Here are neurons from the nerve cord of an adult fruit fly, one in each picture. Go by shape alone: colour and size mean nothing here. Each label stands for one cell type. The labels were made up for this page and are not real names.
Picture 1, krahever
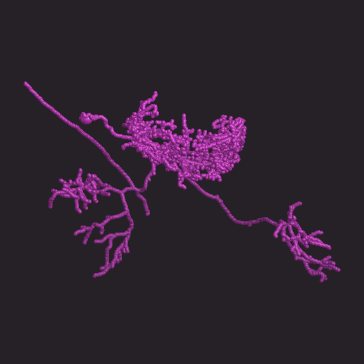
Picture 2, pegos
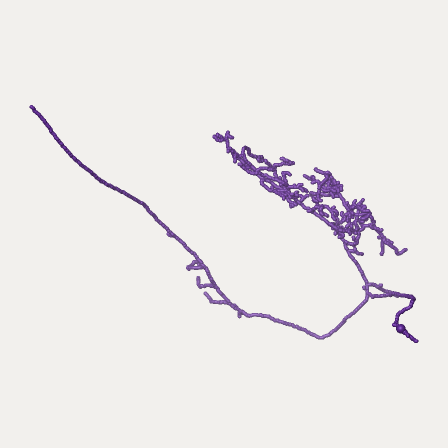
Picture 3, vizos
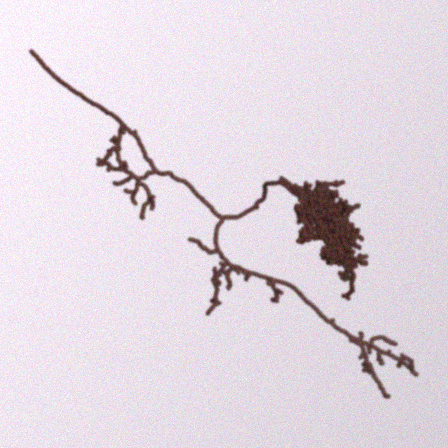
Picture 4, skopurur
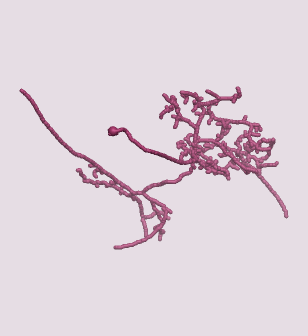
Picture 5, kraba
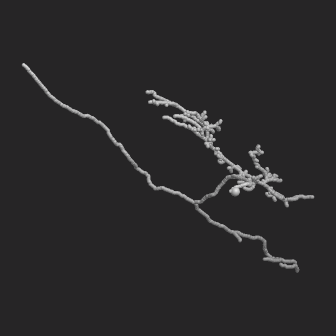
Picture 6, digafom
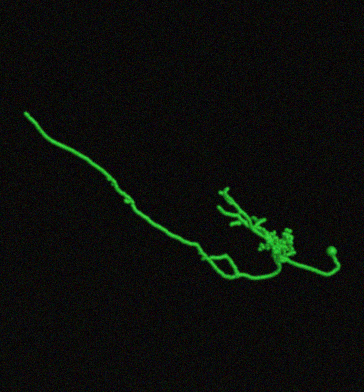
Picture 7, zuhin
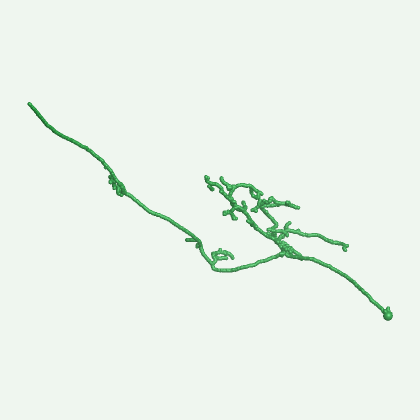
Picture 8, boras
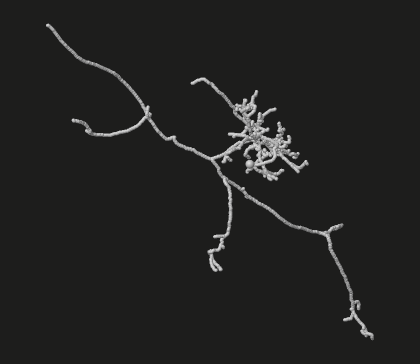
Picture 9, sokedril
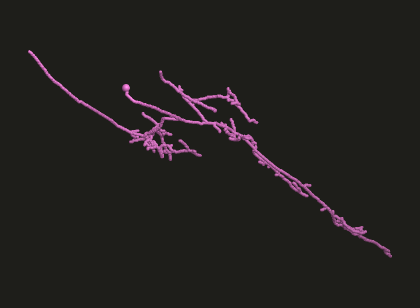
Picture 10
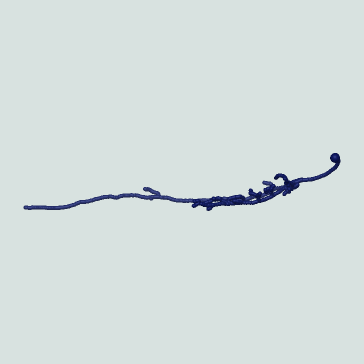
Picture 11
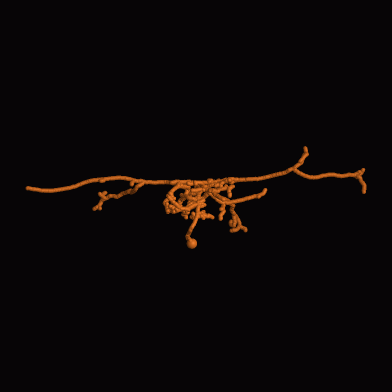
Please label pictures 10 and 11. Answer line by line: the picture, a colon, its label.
10: digafom
11: boras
